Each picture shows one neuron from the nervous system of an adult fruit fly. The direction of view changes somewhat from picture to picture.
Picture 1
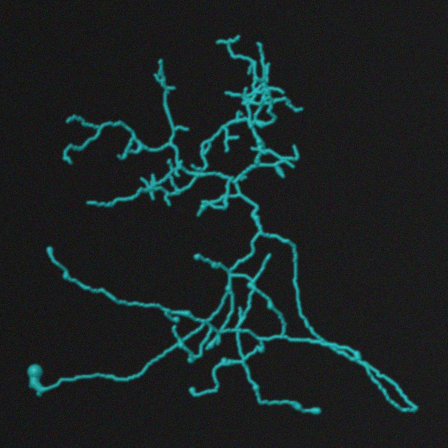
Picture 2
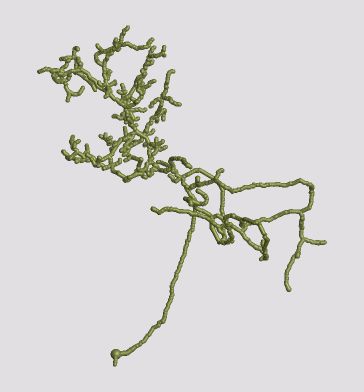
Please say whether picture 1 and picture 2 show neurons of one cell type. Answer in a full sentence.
They are of the same cell type.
